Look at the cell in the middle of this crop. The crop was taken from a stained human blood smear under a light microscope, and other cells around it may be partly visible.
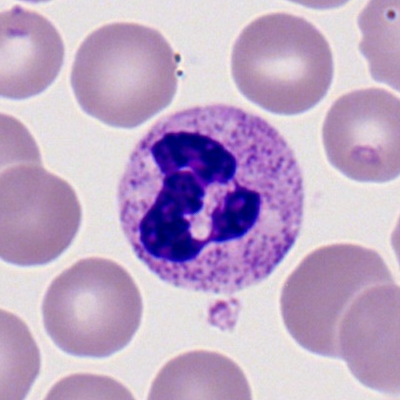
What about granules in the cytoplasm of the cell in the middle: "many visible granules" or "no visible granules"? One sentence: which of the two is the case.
Within the cytoplasm of the cell there are many visible granules.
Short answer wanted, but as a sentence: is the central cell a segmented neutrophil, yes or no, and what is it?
Yes, the cell in the middle of this smear crop is a segmented neutrophil.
